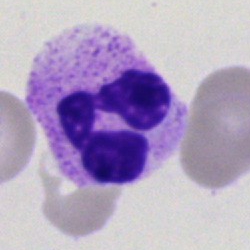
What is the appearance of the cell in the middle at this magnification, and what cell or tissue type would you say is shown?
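What strikes me first is the nucleus, split into three separate lobes. Around it there's plenty of pale lilac cytoplasm, scattered all through with many small purple granules. The outline looks roughly round, and I see no surface projections. This is a segmented neutrophil.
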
